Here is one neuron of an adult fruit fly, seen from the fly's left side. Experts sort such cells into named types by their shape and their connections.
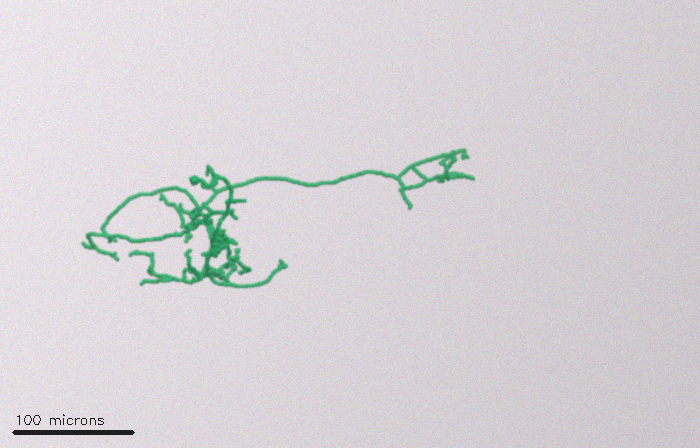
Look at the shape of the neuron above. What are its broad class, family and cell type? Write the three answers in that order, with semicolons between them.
nerve-cord intrinsic neuron; hemilineage 17A; IN17A094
